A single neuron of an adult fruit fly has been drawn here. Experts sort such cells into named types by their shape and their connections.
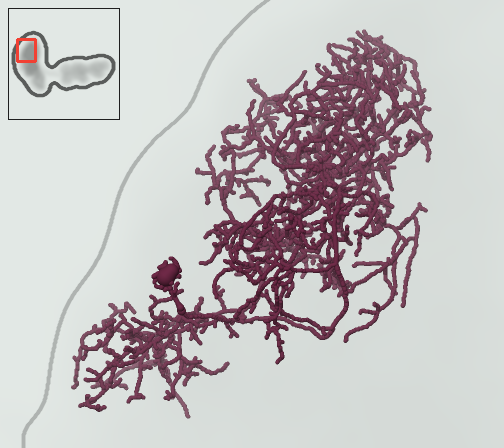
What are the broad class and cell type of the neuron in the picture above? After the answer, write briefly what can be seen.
It is a central-brain intrinsic neuron. Its cell type is SMP076. It is in the brain and does not reach the nerve cord. More than a hundred branch ends can be seen.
